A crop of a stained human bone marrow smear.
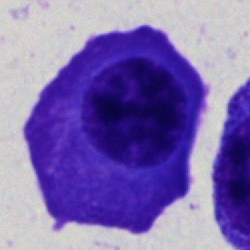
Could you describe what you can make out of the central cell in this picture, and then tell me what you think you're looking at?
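First, the outline: irregular and angular, with several straight edges meeting at corners. Second, the cytoplasm: stained deep blue, with no vacuoles. Third, a small knob-like projection sticks out at the lower left corner. The central cell is a plasma cell.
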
